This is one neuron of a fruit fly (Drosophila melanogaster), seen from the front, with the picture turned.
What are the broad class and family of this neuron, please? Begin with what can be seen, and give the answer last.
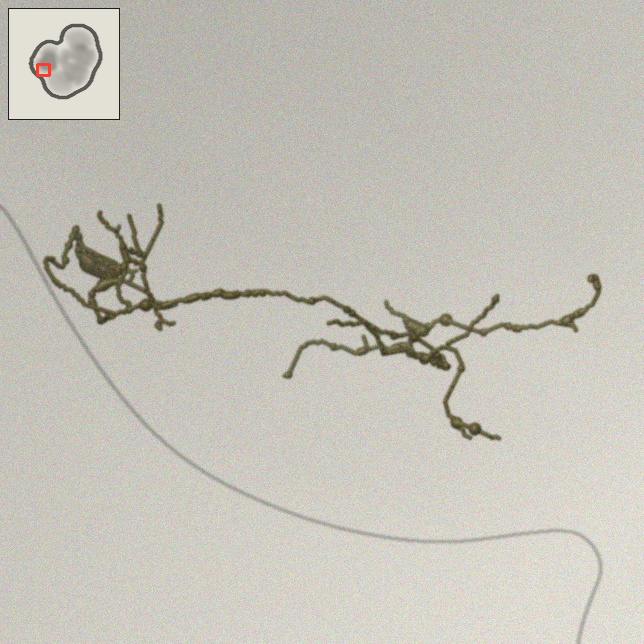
As drawn here it is wider than it is tall. This is a motor neuron of the nerve cord. Its family is MNhl.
